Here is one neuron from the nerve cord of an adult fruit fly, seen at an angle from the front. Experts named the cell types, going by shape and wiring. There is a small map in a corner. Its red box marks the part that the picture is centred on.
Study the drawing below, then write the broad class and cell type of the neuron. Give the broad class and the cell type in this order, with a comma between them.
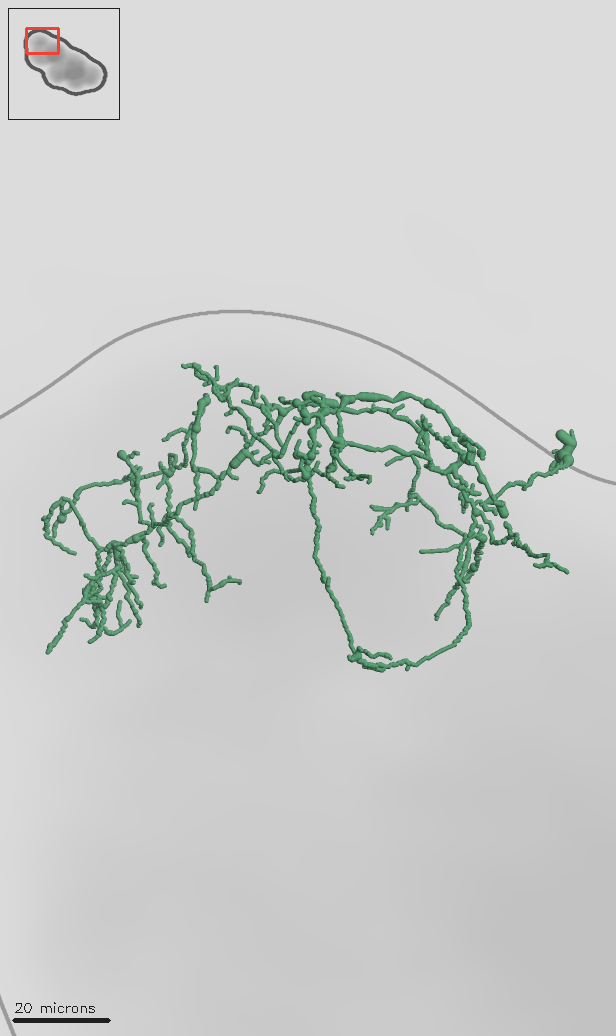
nerve-cord intrinsic neuron, INXXX386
